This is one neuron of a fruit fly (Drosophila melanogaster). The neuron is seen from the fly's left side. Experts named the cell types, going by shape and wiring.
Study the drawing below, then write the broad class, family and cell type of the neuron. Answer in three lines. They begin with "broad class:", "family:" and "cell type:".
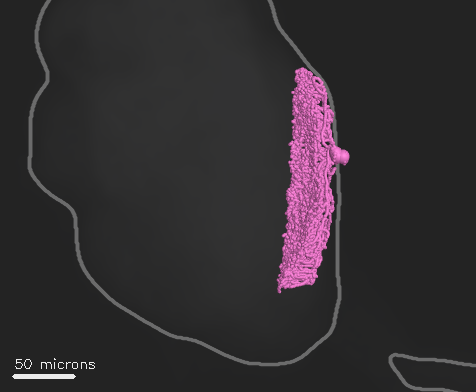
broad class: optic-lobe intrinsic neuron
family: LPi
cell type: LPi12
